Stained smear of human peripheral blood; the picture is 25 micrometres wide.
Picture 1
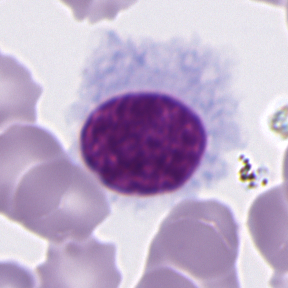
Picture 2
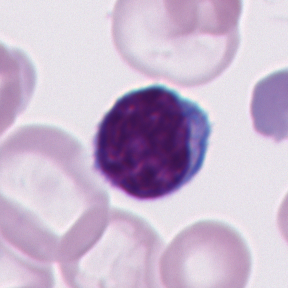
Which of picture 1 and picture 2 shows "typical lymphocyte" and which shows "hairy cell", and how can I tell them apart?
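You are looking at a hairy cell in picture 1 and a typical lymphocyte in picture 2. Compare the cytoplasm first: the hairy cell has plenty of it, pale grey-blue, most of it lying above a nucleus that sits low in the cell.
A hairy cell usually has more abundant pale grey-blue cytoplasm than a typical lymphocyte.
In picture 2 the cytoplasm is just a thin crescent, seen mainly to the right of the nucleus, which fills about 80% of the cell's area.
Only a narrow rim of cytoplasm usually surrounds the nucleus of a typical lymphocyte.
That lymphocyte is round and about 10 micrometres across, with a nucleus of about 10 by 8 micrometres. Next, the chromatin: mottled in the hairy cell, with darker clumps among paler areas and no distinct nucleolus, but dark purple and coarsely clumped in the lymphocyte. Neither cell shows granules in its cytoplasm, and the lymphocyte has no vacuoles either.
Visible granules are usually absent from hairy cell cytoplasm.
Red cells crowd against the lower left side of the hairy cell, whereas around the lymphocyte they lie without overlapping it.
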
